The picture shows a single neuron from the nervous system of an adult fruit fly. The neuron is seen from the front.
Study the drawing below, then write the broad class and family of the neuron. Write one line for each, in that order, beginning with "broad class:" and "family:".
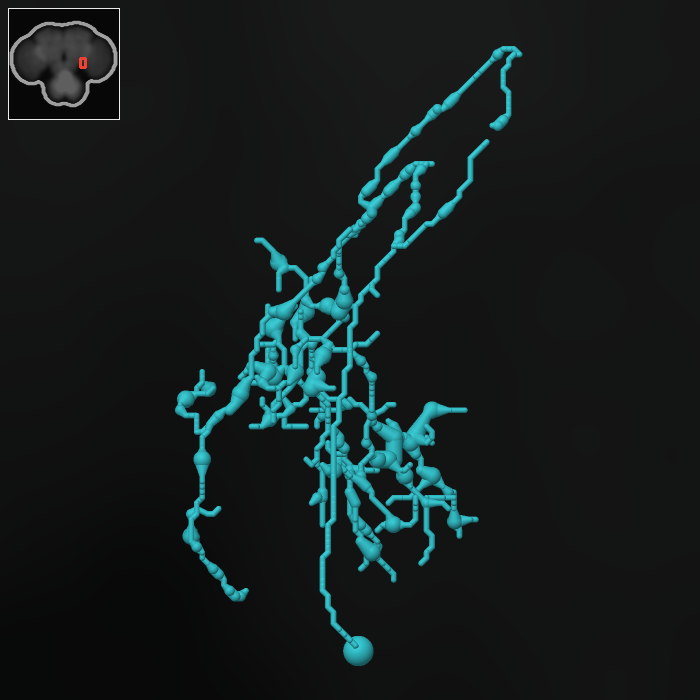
broad class: optic-lobe intrinsic neuron
family: Li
